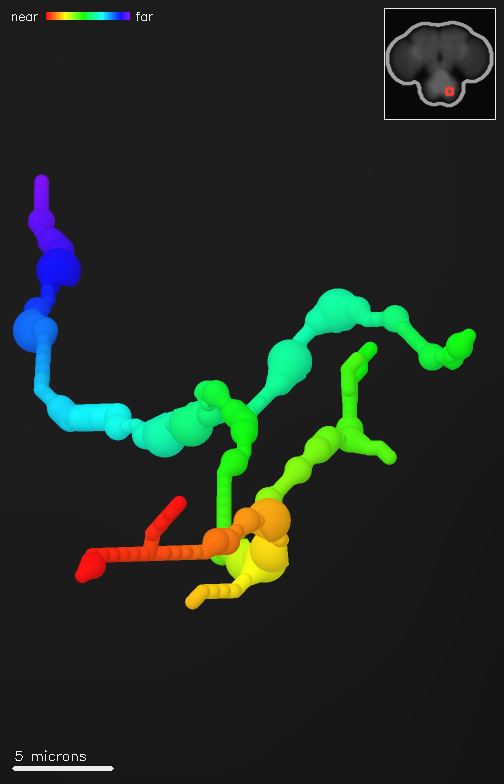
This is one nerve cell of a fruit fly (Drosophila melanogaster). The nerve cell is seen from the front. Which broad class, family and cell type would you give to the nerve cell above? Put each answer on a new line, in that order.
sensory neuron entering the nerve cord
class mechanosensory tactile
SNta28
